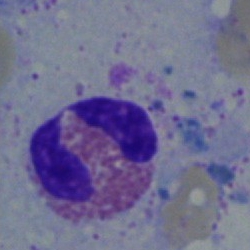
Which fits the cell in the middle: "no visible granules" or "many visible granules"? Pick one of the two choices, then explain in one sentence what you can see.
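Many visible granules. The cytoplasm is packed with pinkish-red granules.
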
